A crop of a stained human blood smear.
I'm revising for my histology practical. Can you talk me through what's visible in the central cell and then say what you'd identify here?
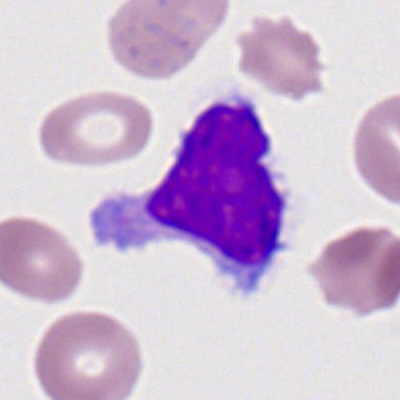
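An irregular outline bounds the cell, with a tongue of cytoplasm jutting out to the lower left. The nucleus occupies most of the cell, so that apart from this tongue the cytoplasm forms only a thin rim. No distinct granules are seen in the cytoplasm, whose edge is frayed into fine, short projections. The cell is a lymphocyte.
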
